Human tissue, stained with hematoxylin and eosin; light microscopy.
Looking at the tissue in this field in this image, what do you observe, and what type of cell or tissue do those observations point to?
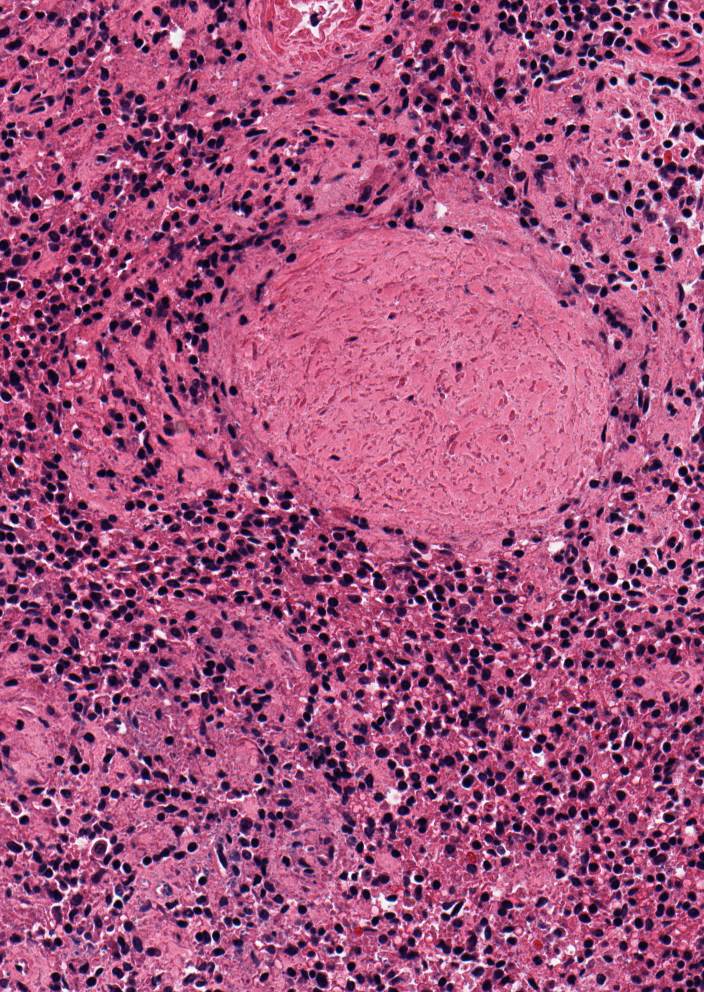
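Nodule edged by a narrow concentric rim of elongated nuclei. Outside it, a dense sheet of small cells with round dark nuclei, densest in the lower half. Red blood cells scattered among them, most noticeably at right. Small ill-defined pink fibrous whorls at left and top. Tissue: spleen.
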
